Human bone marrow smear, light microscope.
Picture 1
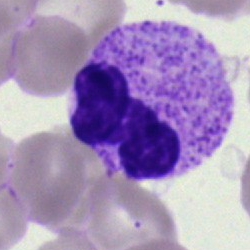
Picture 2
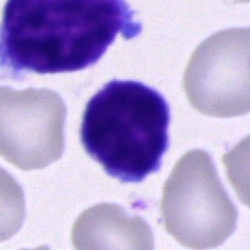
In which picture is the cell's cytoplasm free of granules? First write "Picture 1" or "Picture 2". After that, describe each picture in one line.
Picture 2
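What picture 1 shows: Numerous purple granules are scattered throughout the cytoplasm.
What picture 2 shows: No granules are visible in the cell.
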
